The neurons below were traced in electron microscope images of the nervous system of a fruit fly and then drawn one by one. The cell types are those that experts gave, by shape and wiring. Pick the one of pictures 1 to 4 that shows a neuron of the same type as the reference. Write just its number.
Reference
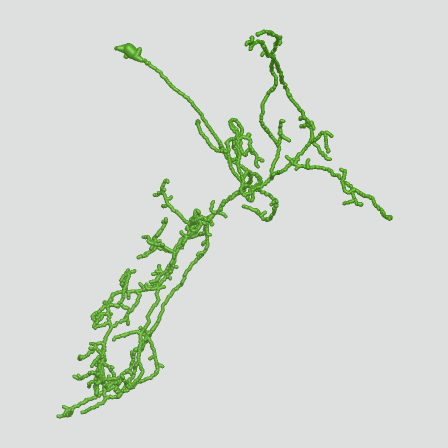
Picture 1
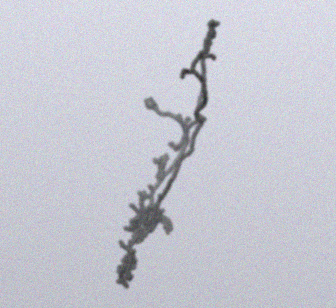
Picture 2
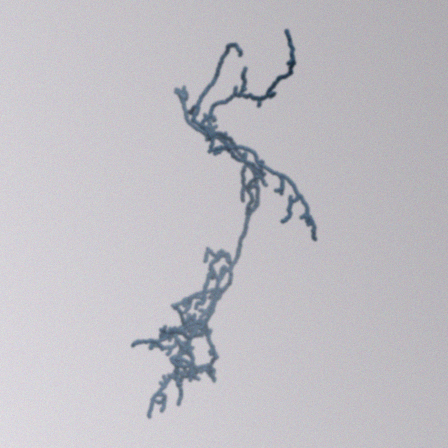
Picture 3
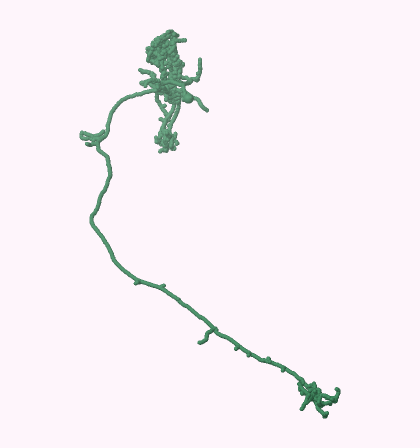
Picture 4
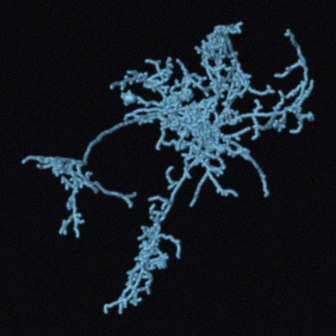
2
